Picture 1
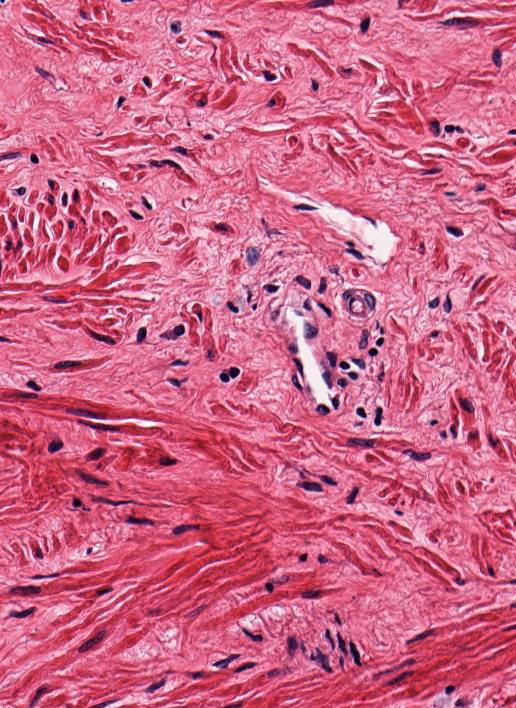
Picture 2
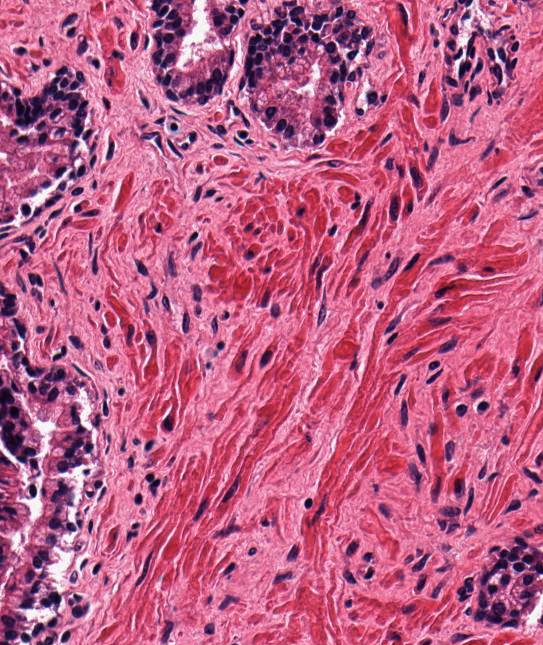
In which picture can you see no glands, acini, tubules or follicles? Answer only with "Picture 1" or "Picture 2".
Picture 1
